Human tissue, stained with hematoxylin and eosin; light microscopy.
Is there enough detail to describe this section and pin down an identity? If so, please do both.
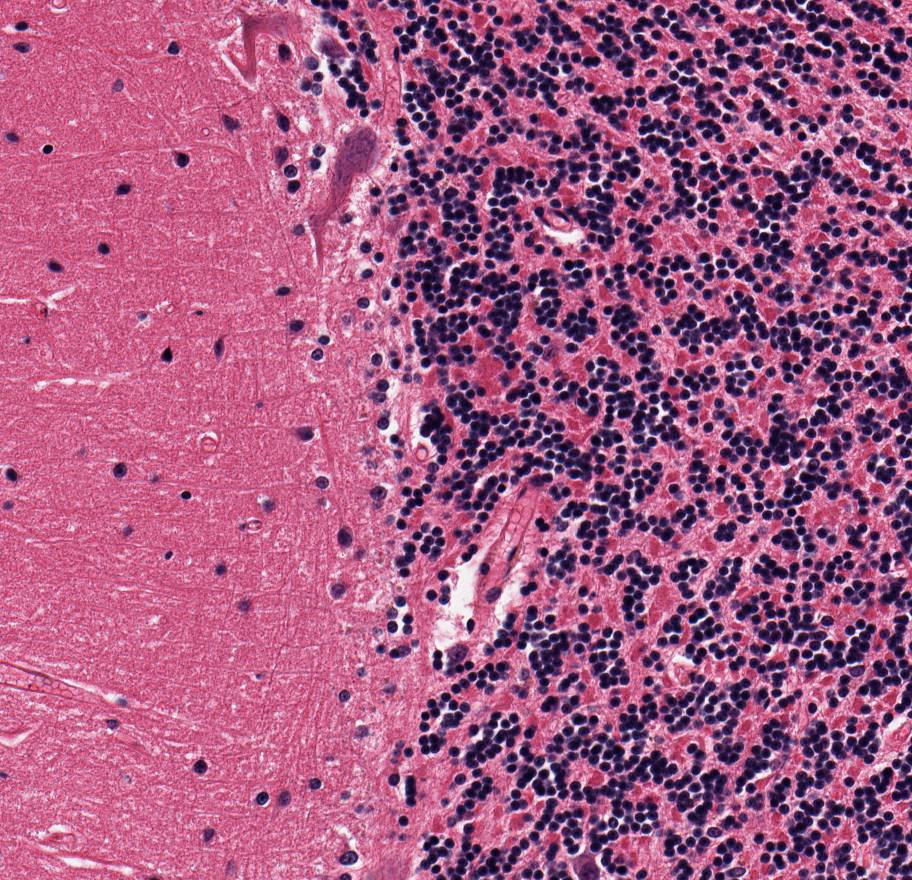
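Notice the field splits: pale pink, sparsely nucleated on the left; dark, densely nucleated on the right. There, small round dark nuclei with scant cytoplasm crowd around small nucleus-free pink islands. Near the border, that zone holds thin-walled vessels with empty, slit-like lumens. This is cerebellum.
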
